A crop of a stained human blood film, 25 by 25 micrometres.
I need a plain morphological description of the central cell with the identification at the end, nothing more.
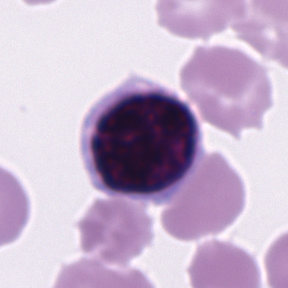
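Dense, dark purple chromatin extends throughout the nucleus, in which no nucleoli can be seen. The cytoplasm is pale blue and free of granules. The cell shown is a normoblast.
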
